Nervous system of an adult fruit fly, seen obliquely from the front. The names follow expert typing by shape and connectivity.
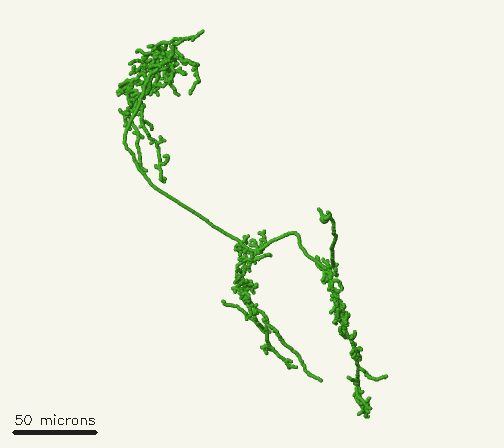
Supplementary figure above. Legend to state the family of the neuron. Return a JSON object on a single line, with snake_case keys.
{"family": "hemilineage CREa1_ventral"}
